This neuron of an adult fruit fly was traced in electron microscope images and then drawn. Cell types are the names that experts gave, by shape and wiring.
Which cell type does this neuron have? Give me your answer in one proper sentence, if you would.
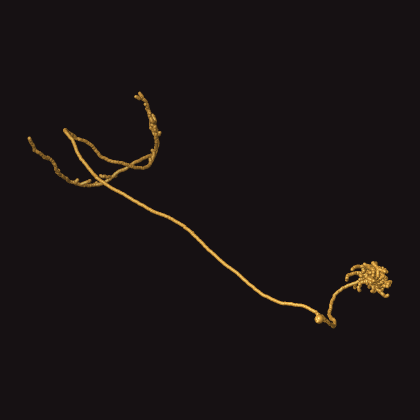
The cell type name for this neuron is LC14b.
